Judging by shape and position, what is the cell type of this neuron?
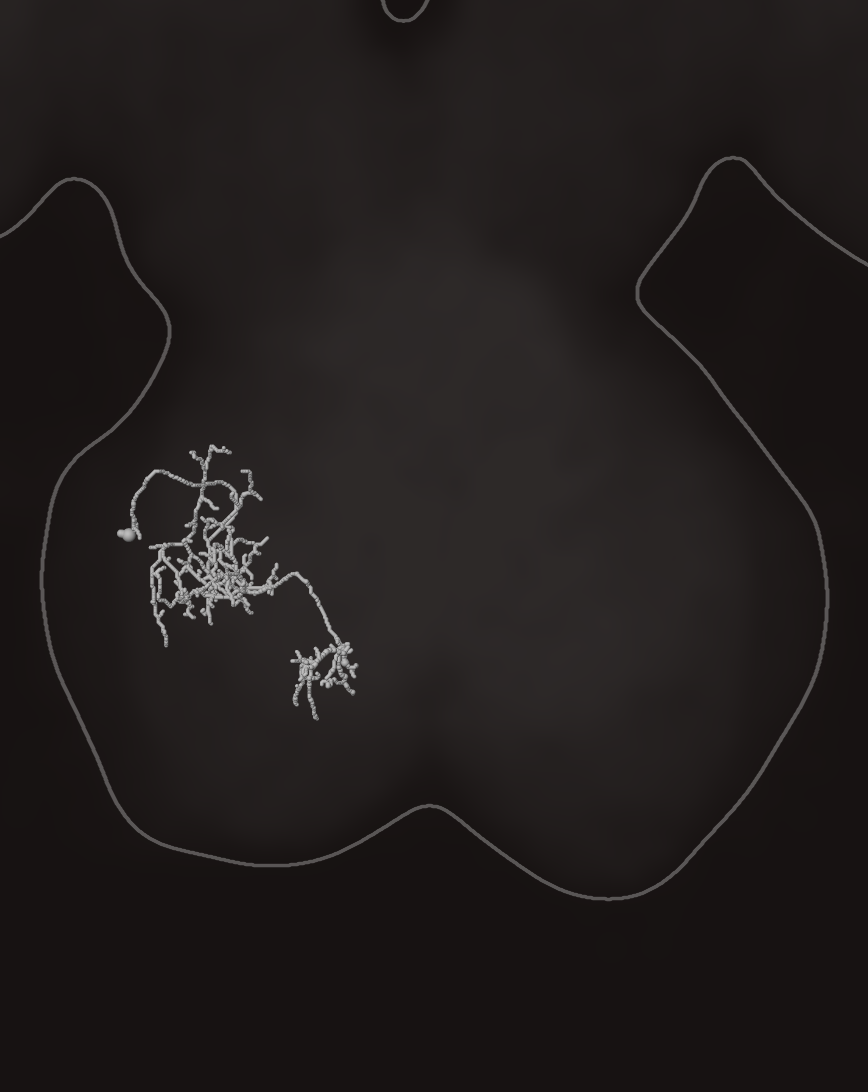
IN19A088_e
